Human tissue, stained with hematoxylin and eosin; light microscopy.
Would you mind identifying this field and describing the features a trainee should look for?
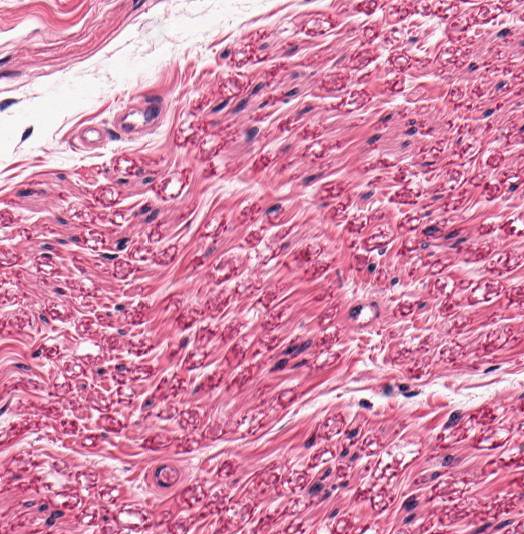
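The tissue is a nerve fascicle. Most of the field consists of densely packed small rounded profiles, cut mainly in cross section. Through the middle, from lower left to upper right, runs a broad band in which the profiles are cut obliquely and appear wavy and streaming.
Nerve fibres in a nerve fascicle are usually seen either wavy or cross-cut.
No epithelium, glands or fat cells are present.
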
